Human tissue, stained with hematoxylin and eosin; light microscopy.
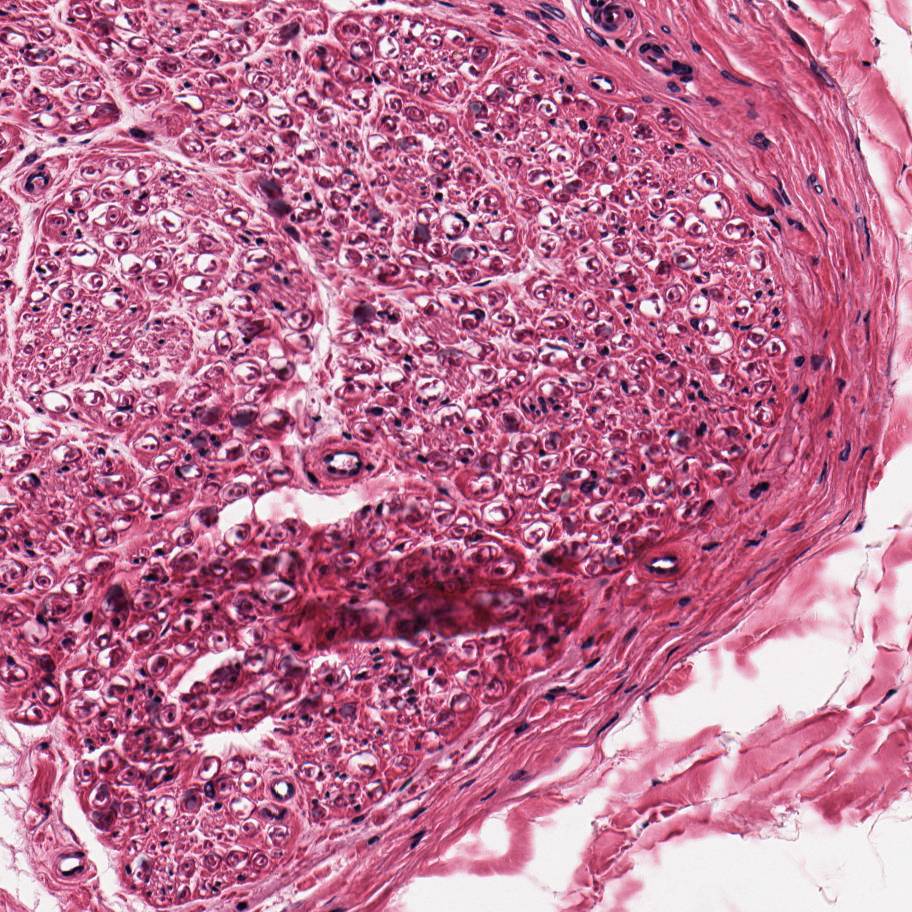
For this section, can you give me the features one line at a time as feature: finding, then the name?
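Bundle: large, rounded, nerve fibres in cross-section, filling most of field
Sheath: curving, fibrous, along right and lower edges
Septa: thin, pale, fibrous, splitting bundle into compartments, clearest upper left
Outer sheath, right: concentric pink fibrous layers, flattened elongated dark nuclei
Nuclei in bundle: small, dark, elongated, scattered between fibres
Name: tibial nerve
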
